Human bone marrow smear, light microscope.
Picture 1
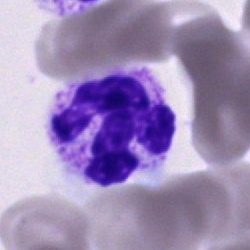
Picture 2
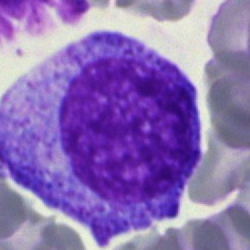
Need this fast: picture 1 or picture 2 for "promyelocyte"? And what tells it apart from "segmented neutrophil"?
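You're looking at a segmented neutrophil in picture 1 and a promyelocyte in picture 2. Start with the chromatin: dense and deep purple in the segmented neutrophil, finely granular with small paler spots rather than coarse dark clumps in the promyelocyte. No nucleoli show in the neutrophil. Now the nucleus position: in the promyelocyte it sits off-centre, toward the right.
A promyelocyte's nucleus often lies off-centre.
The cytoplasm differs too: pale lilac without vacuoles in the neutrophil, a moderate lilac-blue rim mostly left of the nucleus in the promyelocyte.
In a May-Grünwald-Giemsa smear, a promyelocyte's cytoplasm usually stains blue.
The neutrophil is roughly round, with red cells against its top and bottom; pale grey red cells crowd the promyelocyte's right side.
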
